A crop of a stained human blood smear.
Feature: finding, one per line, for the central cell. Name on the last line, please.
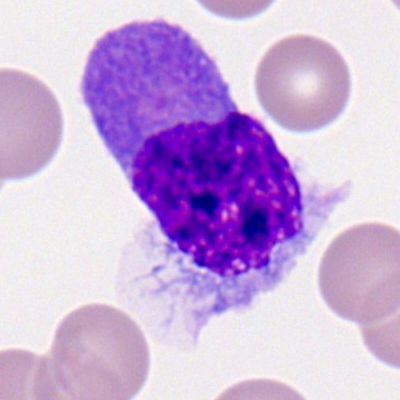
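Nucleus: off-centre, over toward the lower right
Chromatin: coarse, with darker clumped patches in the lower half
Cytoplasm: plenty of it compared with the nucleus
Cytoplasm edge: pale at the lower right, frayed into fine hair-like strands
Cell: monocyte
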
